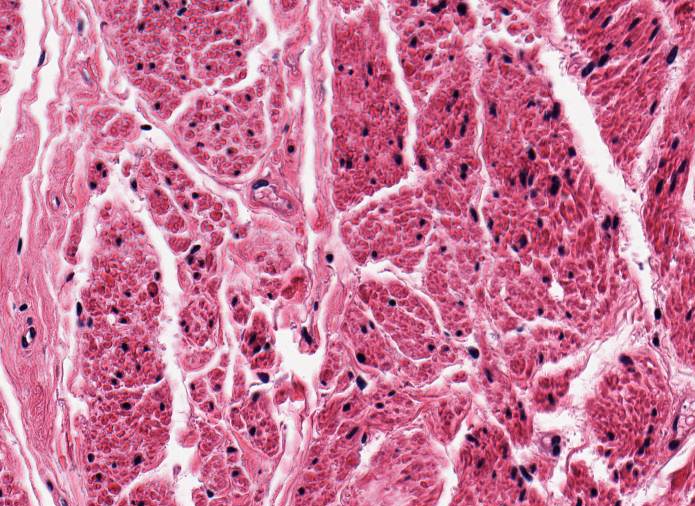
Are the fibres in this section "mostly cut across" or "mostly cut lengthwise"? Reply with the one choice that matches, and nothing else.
Mostly cut across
